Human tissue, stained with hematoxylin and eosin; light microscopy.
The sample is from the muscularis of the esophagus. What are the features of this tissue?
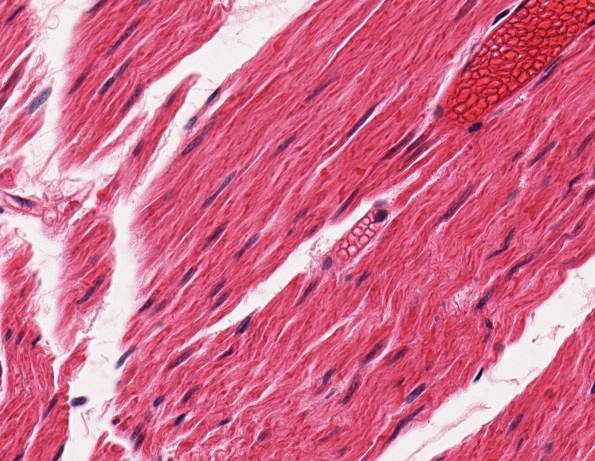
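Nuclei within fibres: elongated, dark purple, aligned with fibre direction. Fibre cytoplasm deeply eosinophilic, finely fibrillar. Narrow white clefts between bundles, running parallel to them. Upper right: vessel packed with red blood cells.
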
